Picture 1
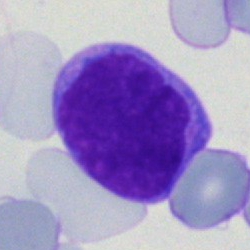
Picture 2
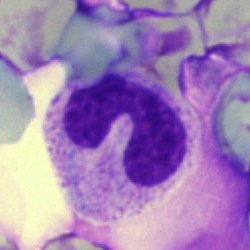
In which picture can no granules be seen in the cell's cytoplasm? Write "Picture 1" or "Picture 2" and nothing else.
Picture 1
